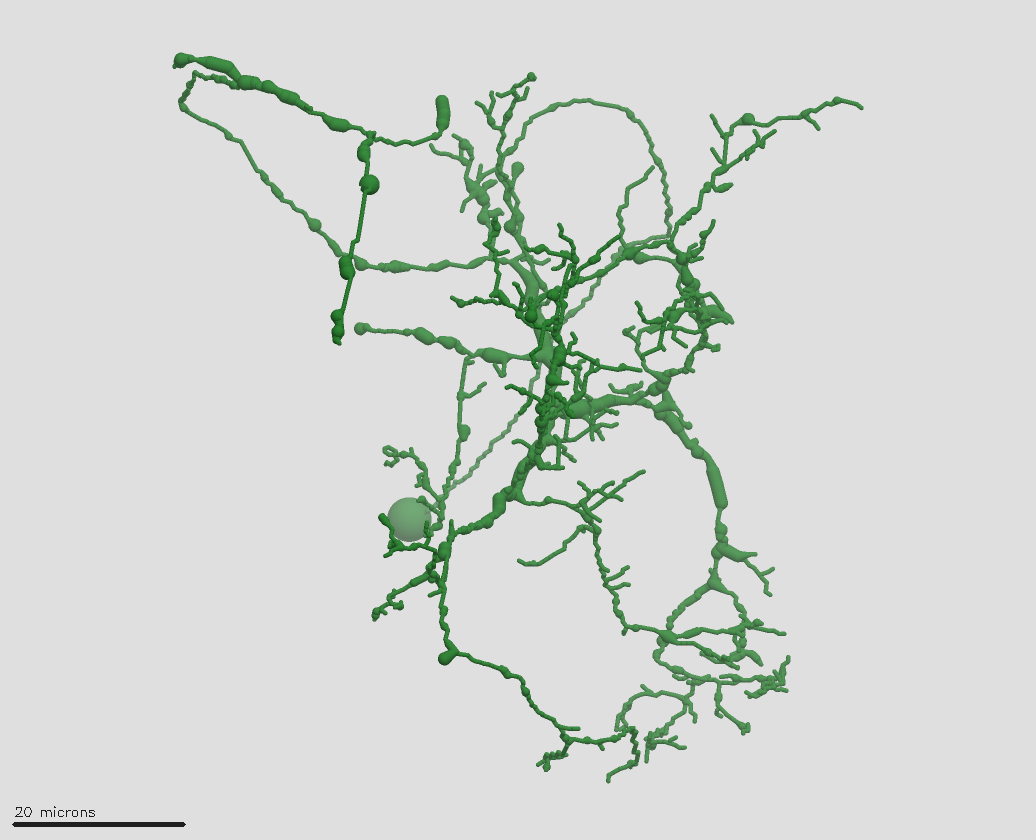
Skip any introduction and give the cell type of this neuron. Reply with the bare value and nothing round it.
IN03A081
